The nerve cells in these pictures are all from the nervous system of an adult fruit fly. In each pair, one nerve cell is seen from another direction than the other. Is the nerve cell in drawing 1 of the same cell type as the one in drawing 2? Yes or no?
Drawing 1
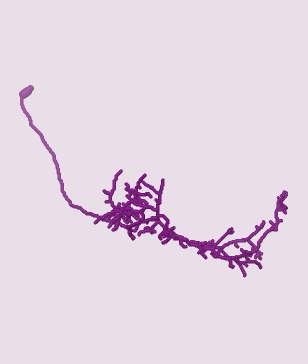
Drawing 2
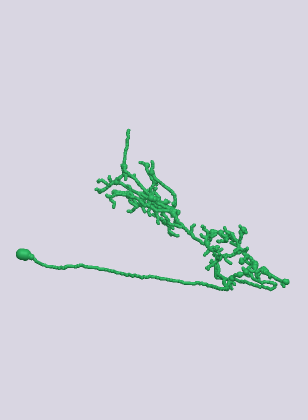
yes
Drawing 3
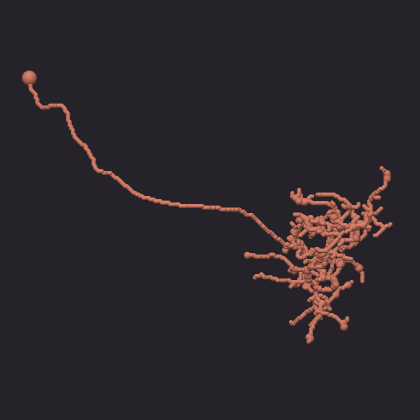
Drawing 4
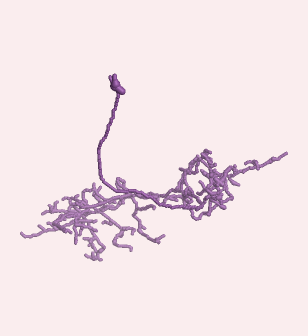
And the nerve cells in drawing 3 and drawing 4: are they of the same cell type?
yes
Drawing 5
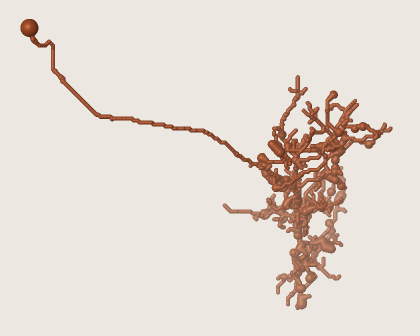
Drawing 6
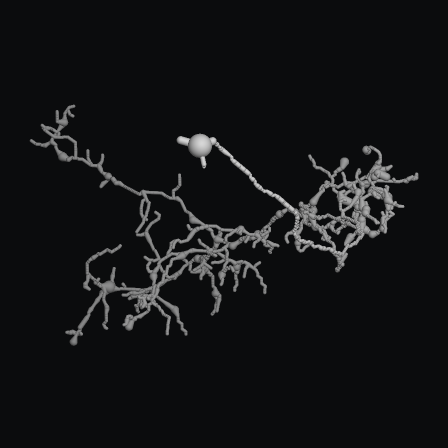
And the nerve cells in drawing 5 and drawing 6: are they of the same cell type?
yes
